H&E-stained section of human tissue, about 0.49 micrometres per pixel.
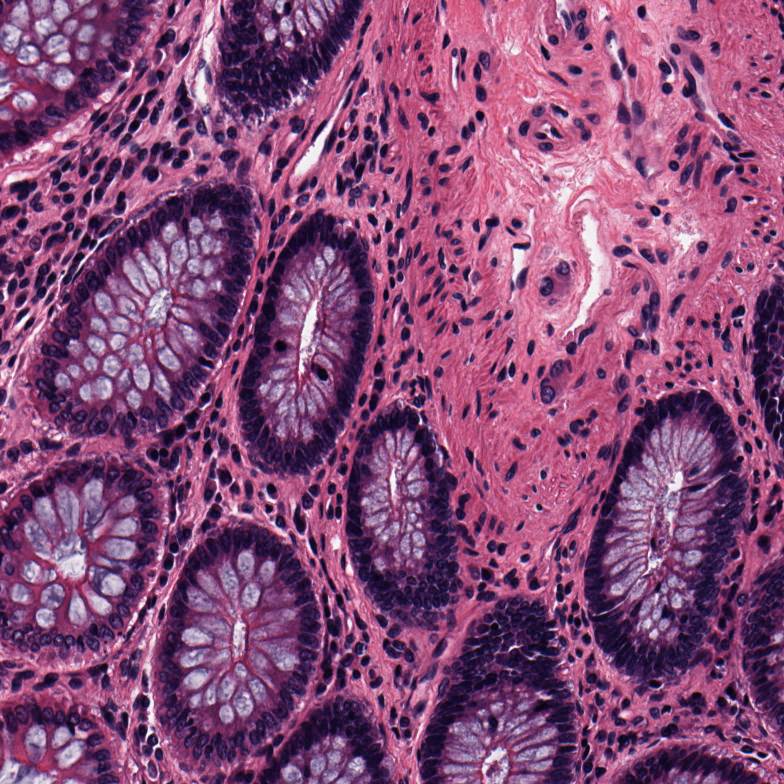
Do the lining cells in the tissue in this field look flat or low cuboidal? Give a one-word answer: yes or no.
No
